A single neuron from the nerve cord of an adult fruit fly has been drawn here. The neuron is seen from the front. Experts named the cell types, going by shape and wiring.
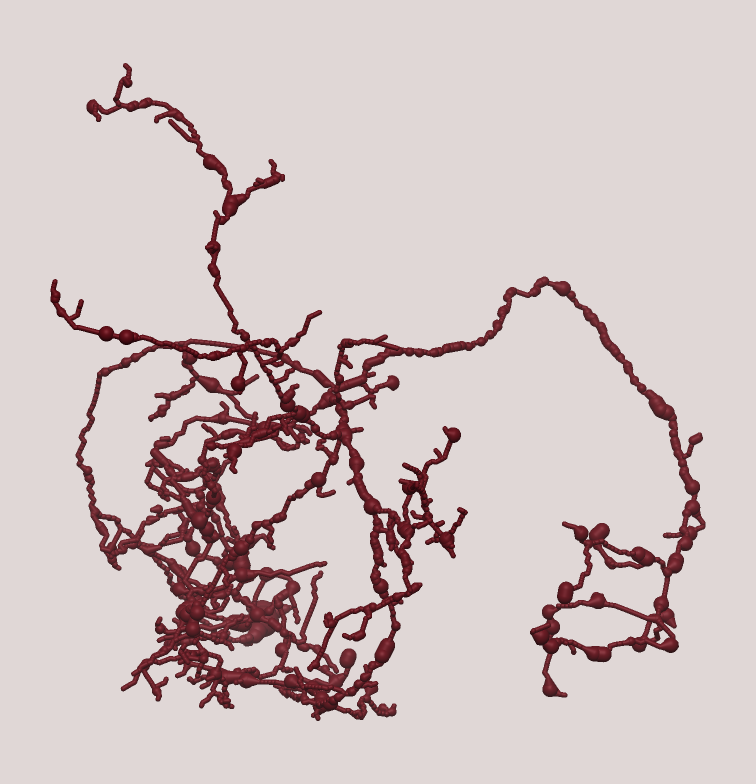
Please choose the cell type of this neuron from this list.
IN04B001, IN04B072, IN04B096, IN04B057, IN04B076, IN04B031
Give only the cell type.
IN04B076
